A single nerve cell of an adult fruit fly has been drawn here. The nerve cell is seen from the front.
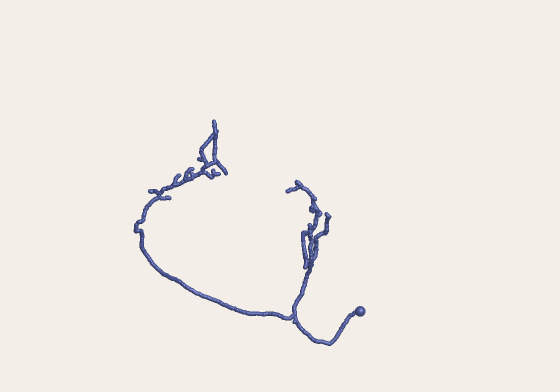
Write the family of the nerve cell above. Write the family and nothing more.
hemilineage LB19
